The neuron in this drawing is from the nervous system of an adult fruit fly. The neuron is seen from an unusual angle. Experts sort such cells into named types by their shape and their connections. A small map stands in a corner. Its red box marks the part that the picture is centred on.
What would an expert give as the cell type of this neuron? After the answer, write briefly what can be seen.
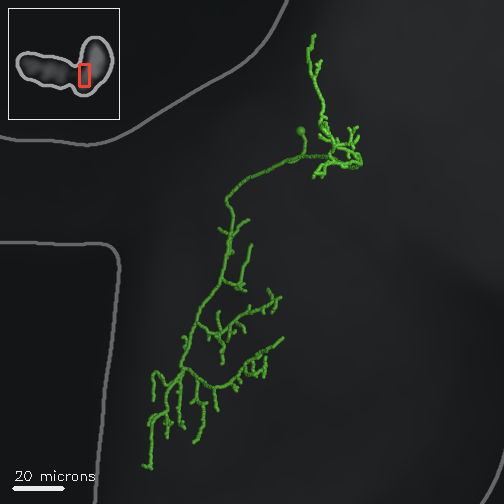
Its cell type is MeVP14. It is a visual projection neuron. It lies in the brain. Its cell body lies at the top of the picture. The picture shows dozens of branch ends.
